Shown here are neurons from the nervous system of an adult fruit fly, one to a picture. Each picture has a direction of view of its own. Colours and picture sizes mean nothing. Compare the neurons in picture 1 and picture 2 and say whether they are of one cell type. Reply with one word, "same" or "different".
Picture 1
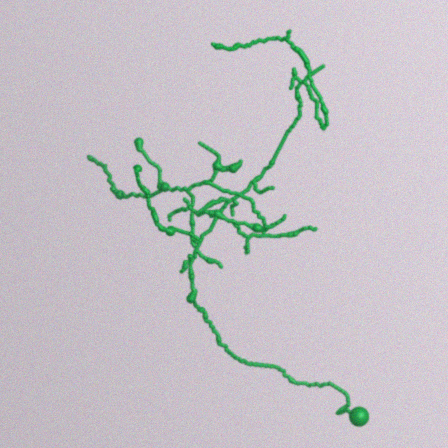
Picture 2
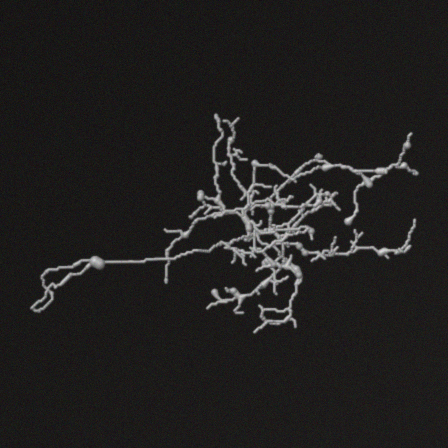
different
